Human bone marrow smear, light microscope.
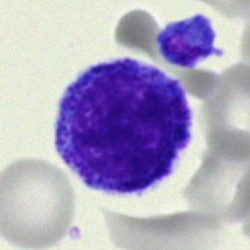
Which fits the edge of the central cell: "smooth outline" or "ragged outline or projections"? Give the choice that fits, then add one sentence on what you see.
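Ragged outline or projections. The cell is round, with a finely bumpy edge.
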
